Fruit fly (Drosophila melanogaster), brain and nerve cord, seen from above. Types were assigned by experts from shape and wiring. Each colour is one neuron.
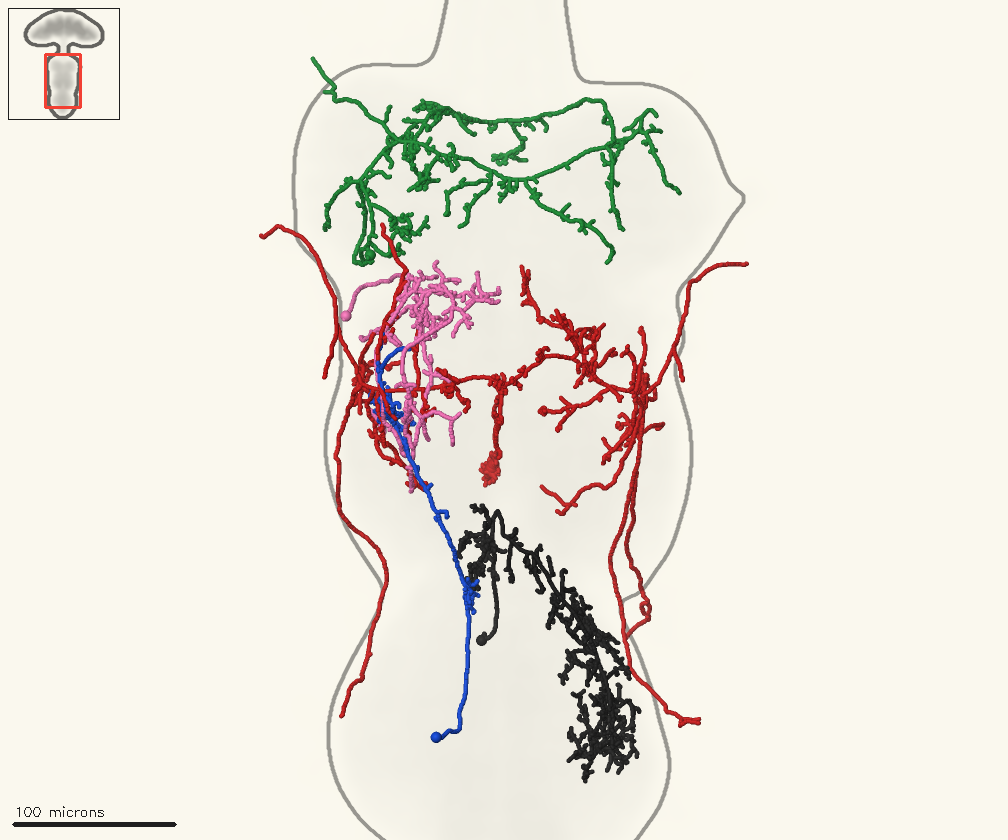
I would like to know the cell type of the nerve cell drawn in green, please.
EN21X001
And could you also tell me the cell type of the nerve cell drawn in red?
EN00B015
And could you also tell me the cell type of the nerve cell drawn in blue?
IN03B088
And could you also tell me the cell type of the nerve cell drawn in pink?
IN03B075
